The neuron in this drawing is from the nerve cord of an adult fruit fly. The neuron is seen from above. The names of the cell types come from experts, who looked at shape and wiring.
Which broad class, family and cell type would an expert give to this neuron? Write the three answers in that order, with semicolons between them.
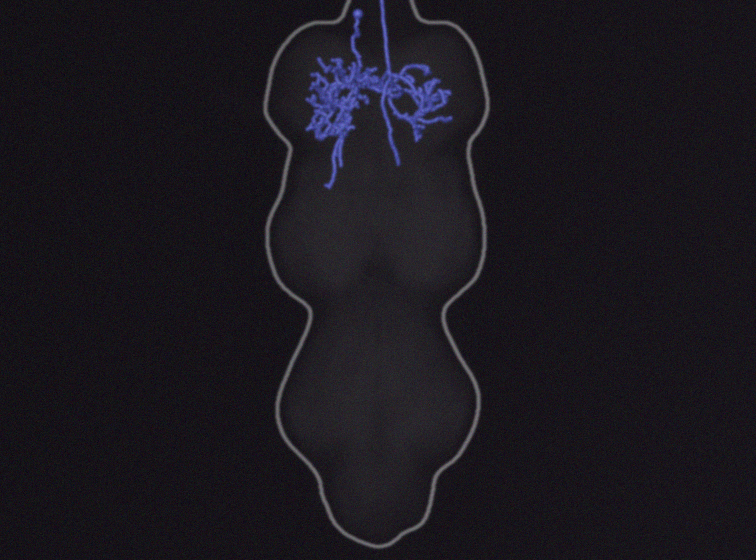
ascending neuron; hemilineage 08B; AN08B026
